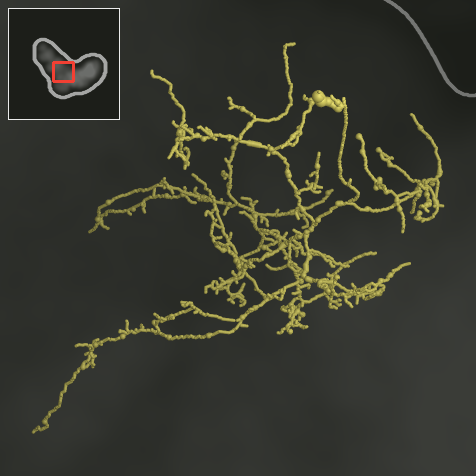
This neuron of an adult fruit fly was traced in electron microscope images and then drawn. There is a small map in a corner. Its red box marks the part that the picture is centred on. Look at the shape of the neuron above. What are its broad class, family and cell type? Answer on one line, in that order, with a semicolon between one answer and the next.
nerve-cord intrinsic neuron; hemilineage 20A.22A; IN20A.22A012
